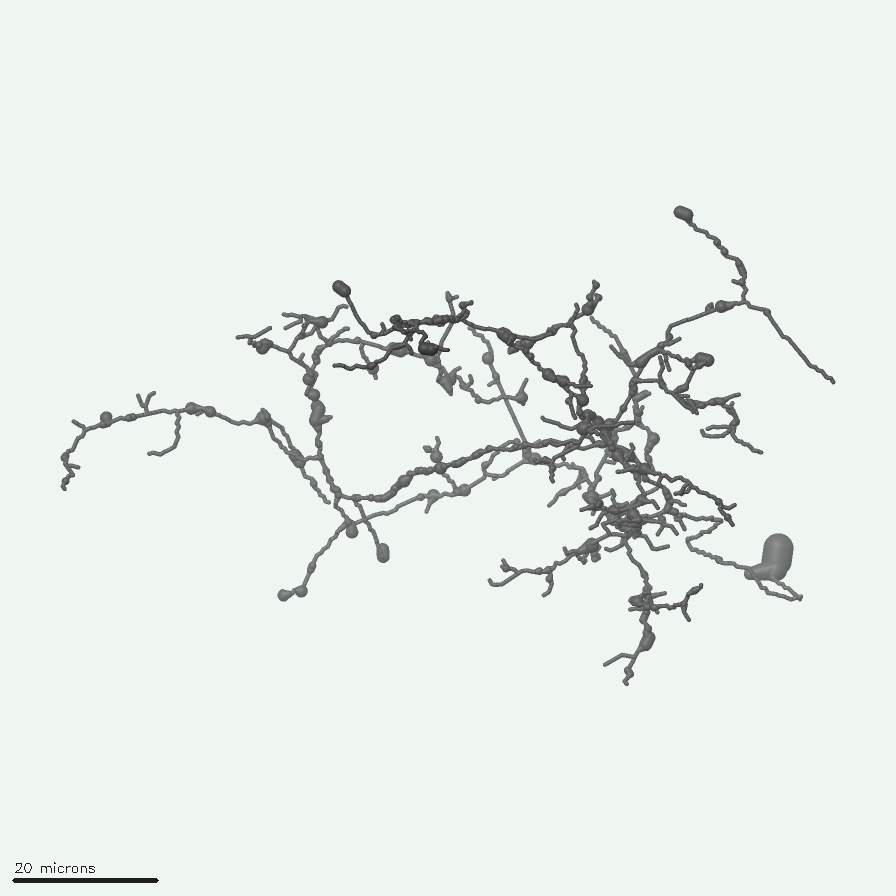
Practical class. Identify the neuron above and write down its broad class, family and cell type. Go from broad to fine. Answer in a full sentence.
A nerve-cord intrinsic neuron of hemilineage 21A, type IN21A070.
